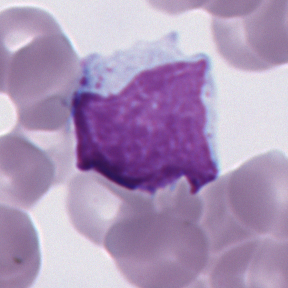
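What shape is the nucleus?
Angular and roughly four-sided; it fills most of the cell, with cytoplasm mainly as a band along its upper side.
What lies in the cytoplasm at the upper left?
A few small reddish-purple granules.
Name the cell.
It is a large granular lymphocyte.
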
